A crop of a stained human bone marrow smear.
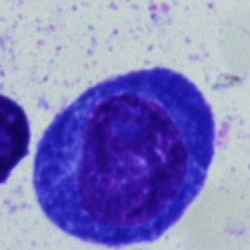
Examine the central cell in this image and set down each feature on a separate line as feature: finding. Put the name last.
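Outline: smooth, no projections
Cytoplasm: deep blue
Granules: none distinct in the cytoplasm
Neighbour: part of another darkly stained cell, cut off at the left edge of the picture
Name: plasma cell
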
